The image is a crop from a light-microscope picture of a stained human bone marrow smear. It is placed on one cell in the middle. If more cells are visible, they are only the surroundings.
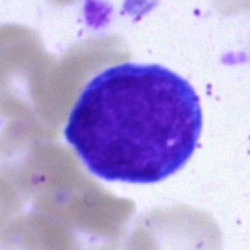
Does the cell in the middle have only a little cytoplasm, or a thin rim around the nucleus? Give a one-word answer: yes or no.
Yes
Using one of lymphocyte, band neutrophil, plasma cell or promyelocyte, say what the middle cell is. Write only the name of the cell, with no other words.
lymphocyte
